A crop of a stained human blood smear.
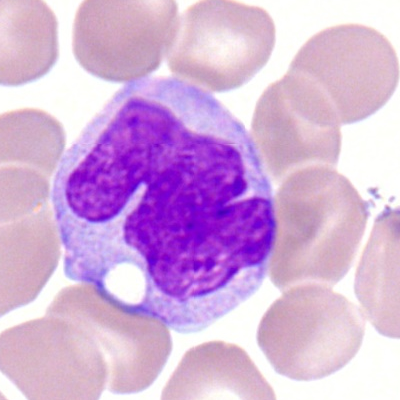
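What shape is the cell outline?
Roughly round, with a smooth edge.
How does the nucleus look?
Irregular and folded, with a deep notch cutting in from the left side; no nucleoli are visible.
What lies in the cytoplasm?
A single round, clear vacuole at the lower left.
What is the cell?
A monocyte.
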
